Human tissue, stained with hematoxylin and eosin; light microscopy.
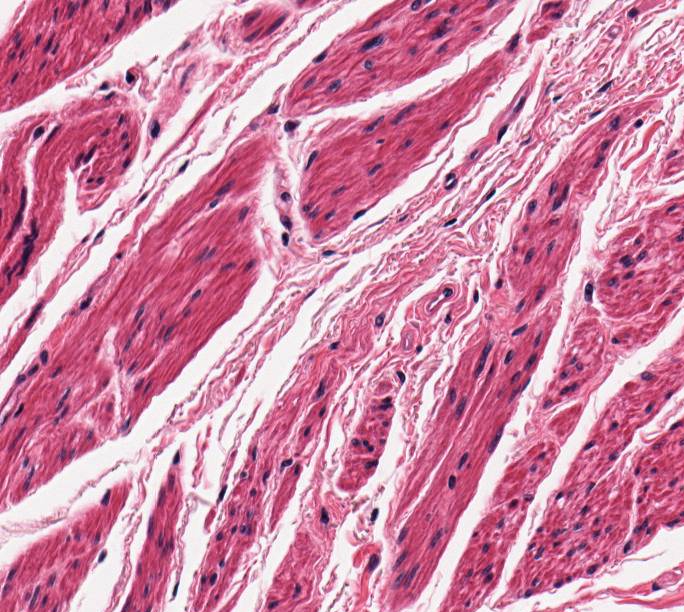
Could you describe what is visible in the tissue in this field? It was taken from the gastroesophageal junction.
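Strands of pale pink, loose, wavy connective tissue separate the bundles. These connective tissue strands contain only sparse nuclei. The cytoplasm of the muscle fibres stains a deep pink. No fat cells are present anywhere in the field.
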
